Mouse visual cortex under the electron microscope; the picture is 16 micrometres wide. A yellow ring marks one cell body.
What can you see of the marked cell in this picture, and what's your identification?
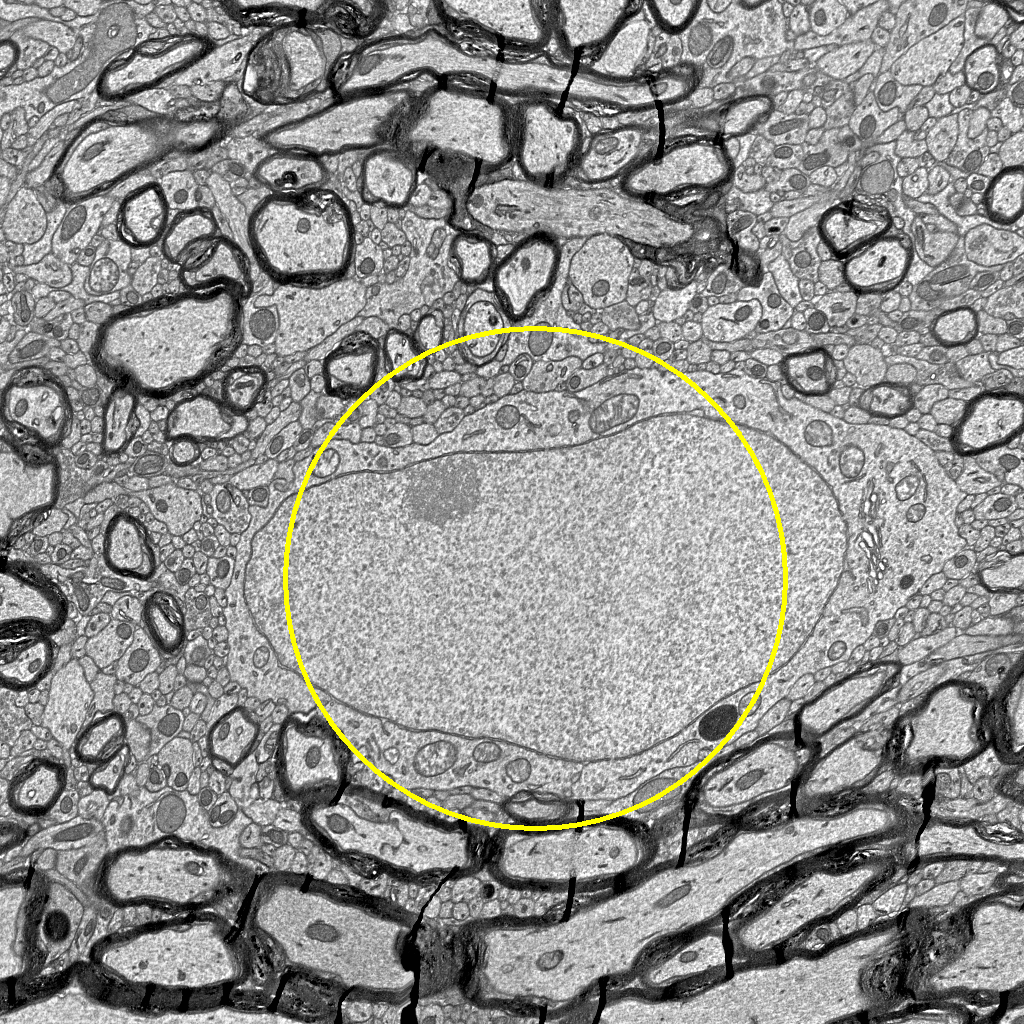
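The nucleus forms an elongated oval whose long axis runs horizontally. Its envelope follows a smooth course with no deep infoldings. Chromatin is pale and evenly dispersed, and no dark band lines the envelope. One darker granular patch sits in the upper left part of the nucleus. This cell is an excitatory neuron.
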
